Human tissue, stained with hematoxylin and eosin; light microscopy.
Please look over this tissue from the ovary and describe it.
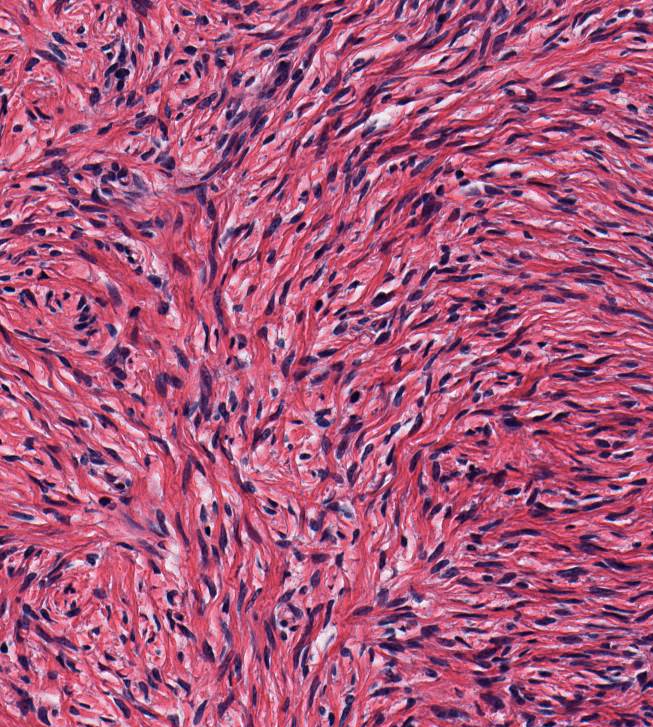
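Elongated nuclei, stained dark blue-purple, are spread fairly evenly, without sharply separated crowded and sparse zones. Many taper at the ends, and some follow a gently wavy line. Cell borders are indistinct: the pale cytoplasm blends into the surrounding pink fibres.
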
